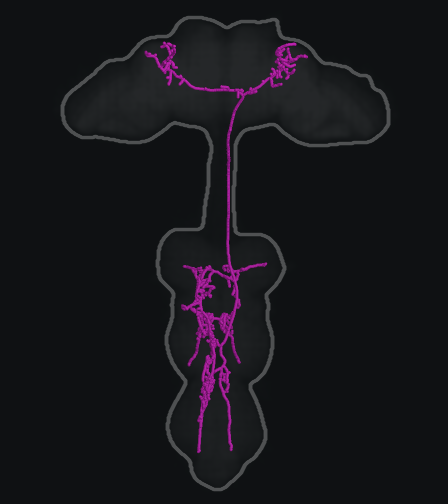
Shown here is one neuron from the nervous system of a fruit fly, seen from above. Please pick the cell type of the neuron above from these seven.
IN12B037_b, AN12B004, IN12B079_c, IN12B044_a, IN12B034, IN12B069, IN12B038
AN12B004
